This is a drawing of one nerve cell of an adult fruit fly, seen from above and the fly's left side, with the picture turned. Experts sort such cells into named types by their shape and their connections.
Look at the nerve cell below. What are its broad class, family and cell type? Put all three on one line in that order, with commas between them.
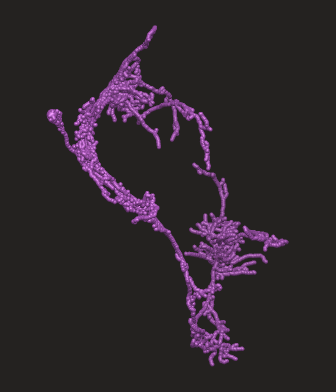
central-brain intrinsic neuron, LHPV, LHPV6q1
